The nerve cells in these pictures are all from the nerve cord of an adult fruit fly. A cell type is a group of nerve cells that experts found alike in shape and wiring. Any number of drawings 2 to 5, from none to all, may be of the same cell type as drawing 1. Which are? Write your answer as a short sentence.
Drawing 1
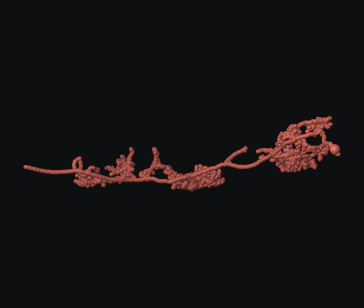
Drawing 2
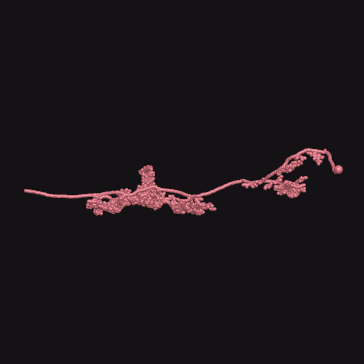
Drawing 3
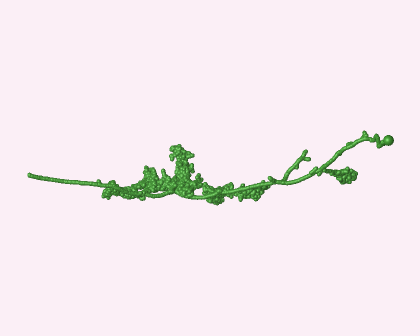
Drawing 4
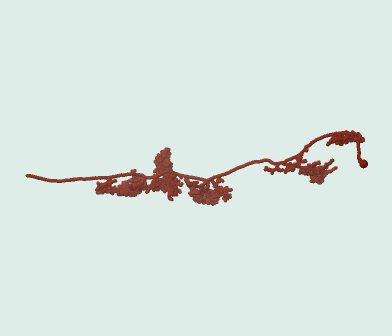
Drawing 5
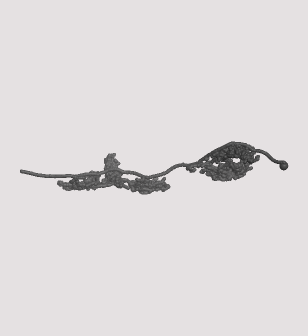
Drawing 3 is of the same cell type.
